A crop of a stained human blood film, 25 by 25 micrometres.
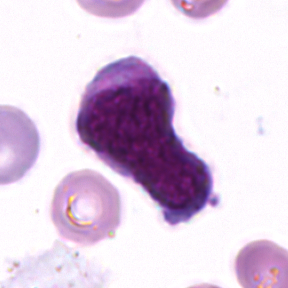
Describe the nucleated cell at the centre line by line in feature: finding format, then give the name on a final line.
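Shape: elongated, broad at upper-left end, narrower toward lower-right end
Nucleus: single unsegmented mass following the elongated outline
Vacuoles: none visible
Bleb: small, rounded, sticking out from lower-right end
Name: atypical promyelocyte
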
